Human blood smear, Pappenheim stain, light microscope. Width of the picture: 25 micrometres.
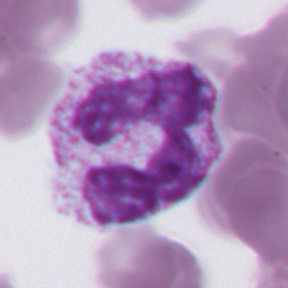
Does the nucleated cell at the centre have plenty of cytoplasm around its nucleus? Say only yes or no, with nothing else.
Yes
